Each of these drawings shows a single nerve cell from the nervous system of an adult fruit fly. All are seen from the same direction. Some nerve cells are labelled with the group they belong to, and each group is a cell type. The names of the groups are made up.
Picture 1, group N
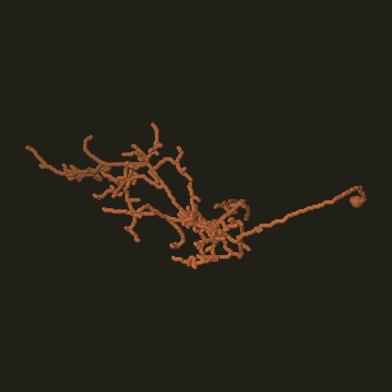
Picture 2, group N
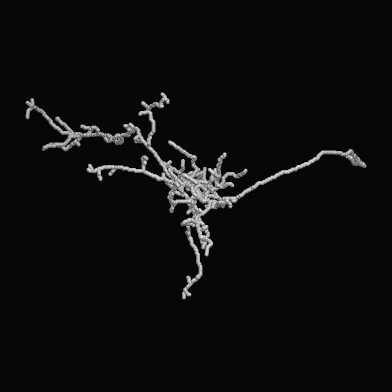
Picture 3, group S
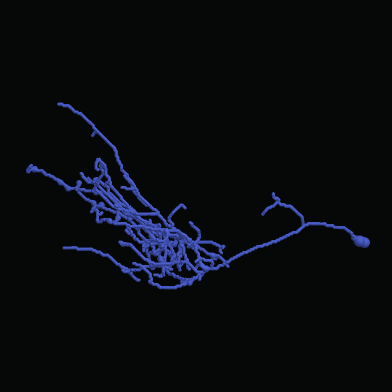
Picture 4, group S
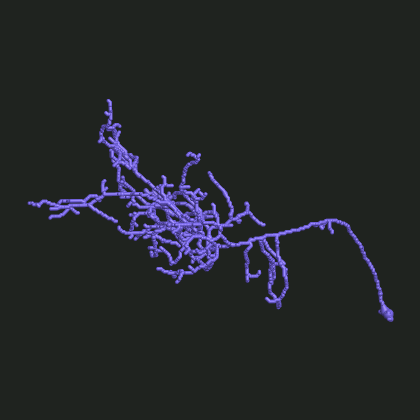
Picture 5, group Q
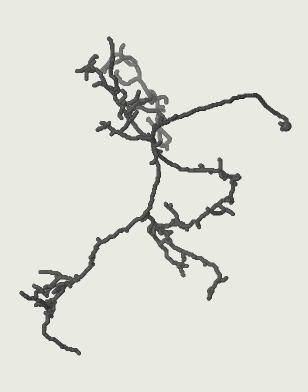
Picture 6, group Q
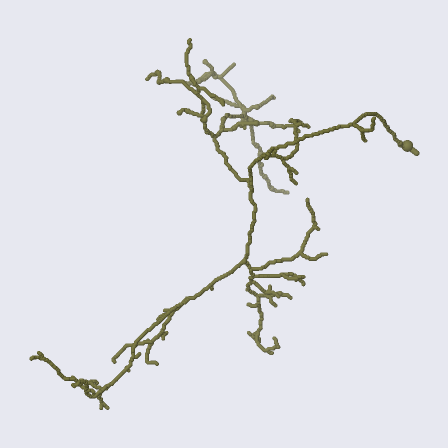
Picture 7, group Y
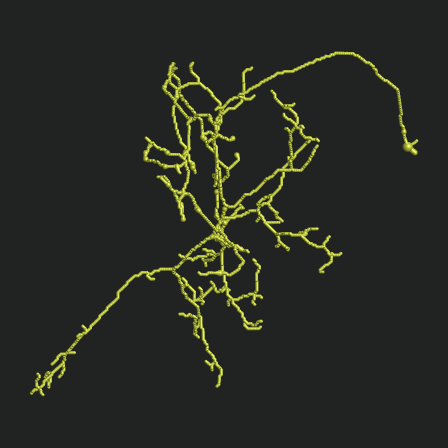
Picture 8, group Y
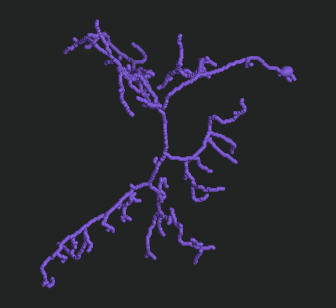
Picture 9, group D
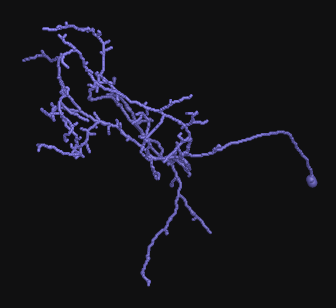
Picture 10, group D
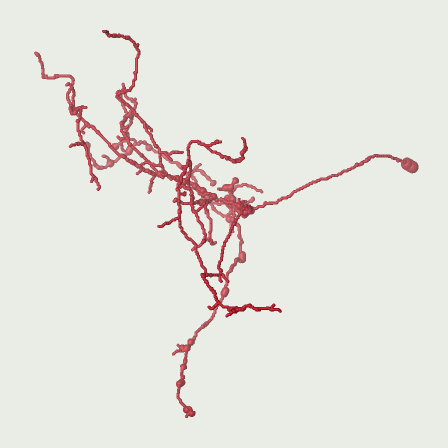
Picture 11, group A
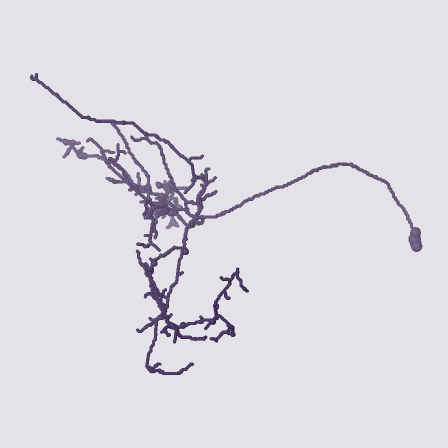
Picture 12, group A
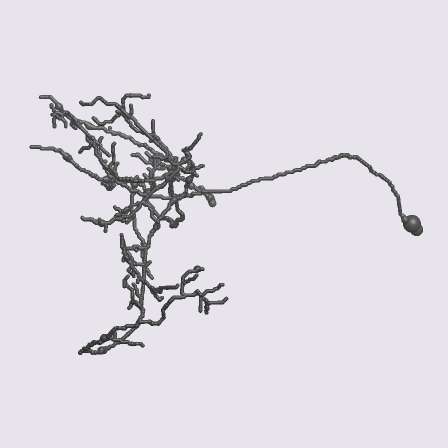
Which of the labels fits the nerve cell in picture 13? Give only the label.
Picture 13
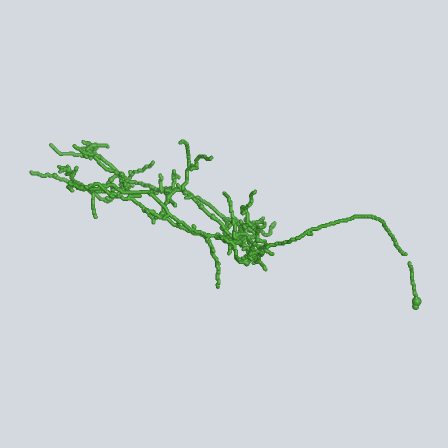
group N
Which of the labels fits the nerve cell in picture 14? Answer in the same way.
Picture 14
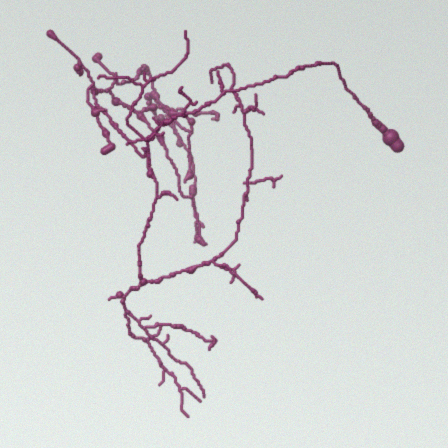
group Y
